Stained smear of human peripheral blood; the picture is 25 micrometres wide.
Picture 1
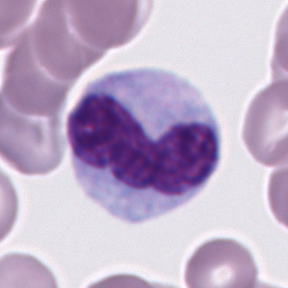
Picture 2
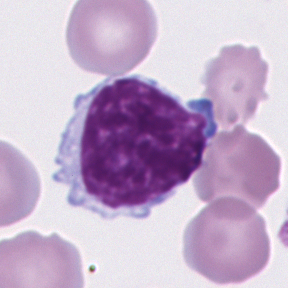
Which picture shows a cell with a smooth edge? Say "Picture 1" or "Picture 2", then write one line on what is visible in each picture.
Picture 1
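What picture 1 shows: The cell outline is round and smooth.
What picture 2 shows: The cell border along the left side is ragged with many small blebs.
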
